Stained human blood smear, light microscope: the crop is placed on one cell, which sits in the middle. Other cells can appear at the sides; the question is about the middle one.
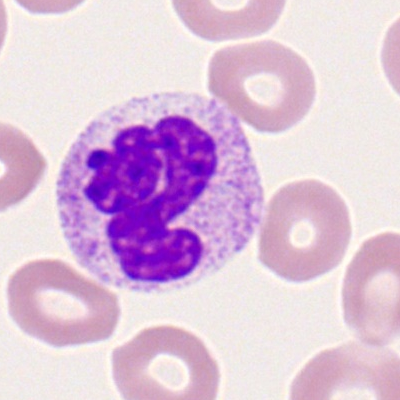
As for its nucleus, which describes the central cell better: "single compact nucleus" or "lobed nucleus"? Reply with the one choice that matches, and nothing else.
Lobed nucleus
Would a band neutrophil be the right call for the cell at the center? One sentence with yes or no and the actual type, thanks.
No, rather than a band neutrophil, the central cell is a segmented neutrophil.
